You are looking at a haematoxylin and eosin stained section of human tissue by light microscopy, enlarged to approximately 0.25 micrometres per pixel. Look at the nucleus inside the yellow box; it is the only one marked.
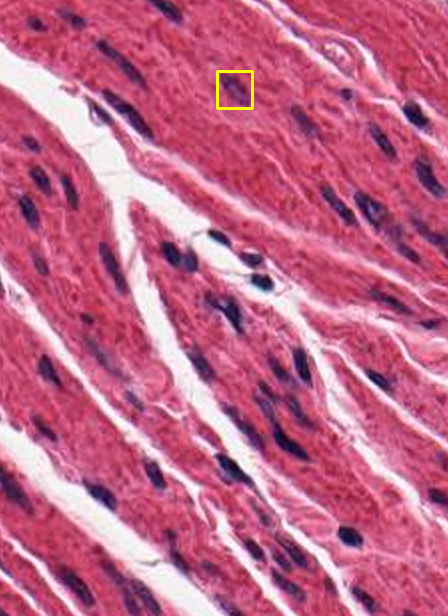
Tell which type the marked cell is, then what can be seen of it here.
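The marked cell is a smooth muscle cell. The nucleus is elongated and dark purple, with its long axis lying along the direction in which the surrounding fibres run. The cytoplasm around the nucleus is pink-red and shows fine wavy streaks running lengthwise. No clear outline of the cell can be made out; its cytoplasm blends into that of its neighbours. The cell lies within a band of closely packed parallel fibres, and white clefts separate this band from neighbouring bands.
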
